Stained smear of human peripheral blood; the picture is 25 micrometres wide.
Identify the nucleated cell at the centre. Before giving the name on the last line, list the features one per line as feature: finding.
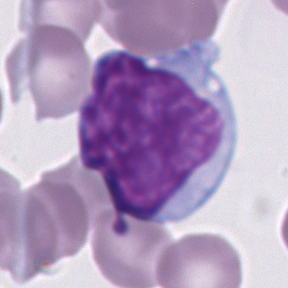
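Nucleus: irregular outline, notched and folded along the left side
Knob: small and round, hanging from the lower edge on a thin stalk
Edge: ragged at the upper right, with small pale blebs
Granules: none visible in the cytoplasm
Identity: myeloblast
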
